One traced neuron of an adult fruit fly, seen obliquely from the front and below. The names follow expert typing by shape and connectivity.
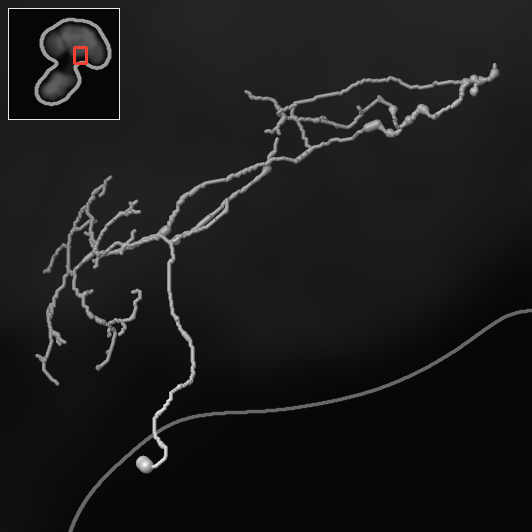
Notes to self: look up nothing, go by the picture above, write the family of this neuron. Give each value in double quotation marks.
"hemilineage LB3"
